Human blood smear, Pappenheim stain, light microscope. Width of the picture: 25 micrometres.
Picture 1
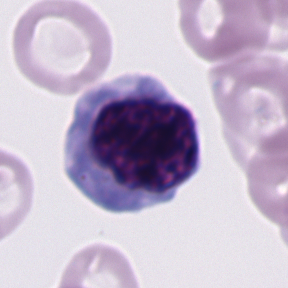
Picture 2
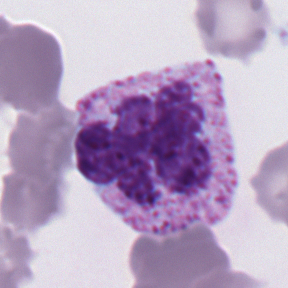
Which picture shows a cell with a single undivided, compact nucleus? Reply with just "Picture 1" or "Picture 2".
Picture 1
